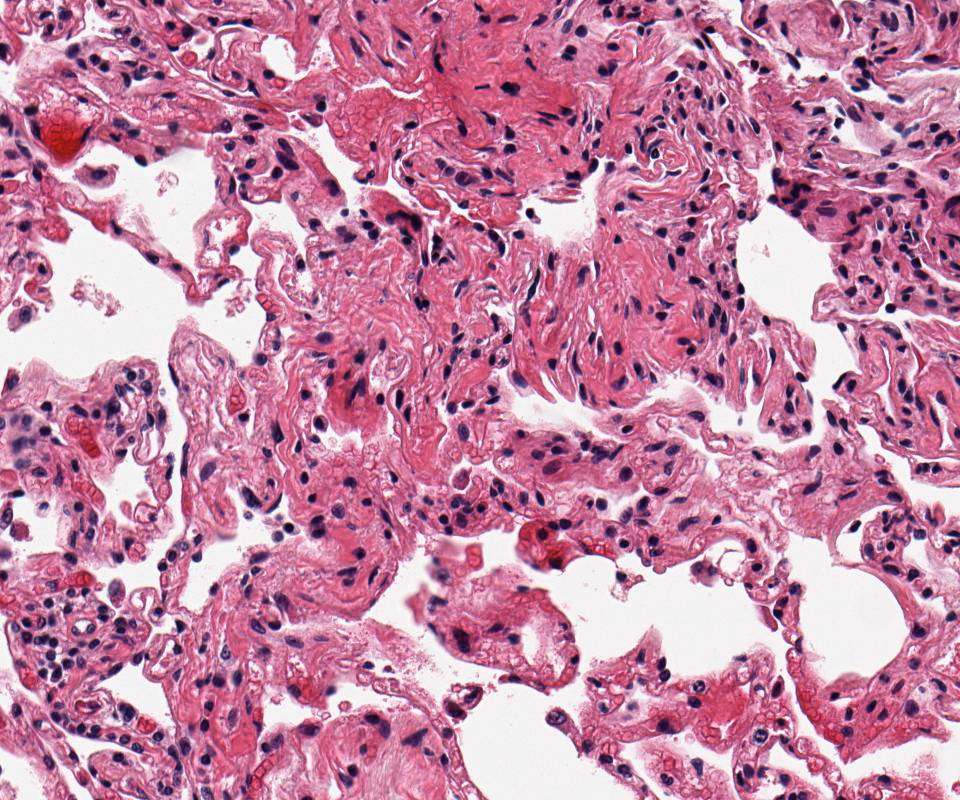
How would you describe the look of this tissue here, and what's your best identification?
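Meshwork of irregular empty spaces divided by branching septa. Many septa widened by pale pink wavy fibrous tissue, broadest in the centre and upper centre. Scattered elongated spindle-shaped dark nuclei within these fibrous areas. Spaces lined by a single cell layer, some cells plump with rounded nuclei, mainly along the lower right spaces. Lung.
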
